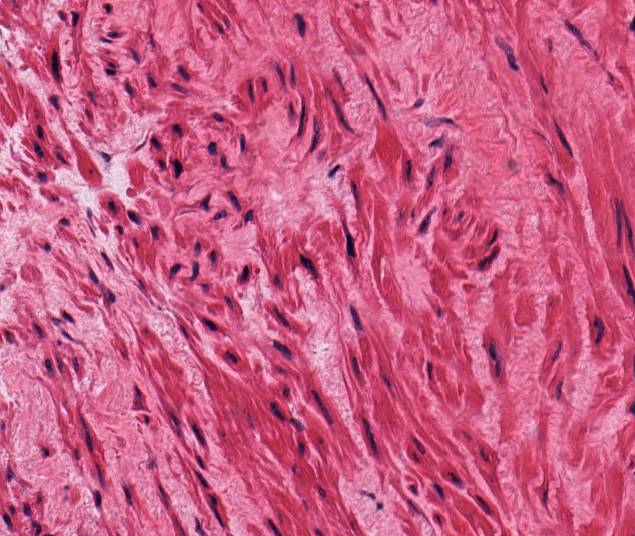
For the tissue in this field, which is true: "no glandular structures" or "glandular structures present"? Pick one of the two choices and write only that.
No glandular structures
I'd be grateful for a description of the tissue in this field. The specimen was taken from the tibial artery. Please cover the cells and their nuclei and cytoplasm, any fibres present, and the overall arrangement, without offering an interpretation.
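Look first at the nuclei: they're elongated, dark and blunt-ended, and each lies along the long axis of its cell. Notice too that they're fairly uniform in size across the field. Now the cytoplasm of these spindle cells: it's strongly eosinophilic. And you'll find no fat cells here.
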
